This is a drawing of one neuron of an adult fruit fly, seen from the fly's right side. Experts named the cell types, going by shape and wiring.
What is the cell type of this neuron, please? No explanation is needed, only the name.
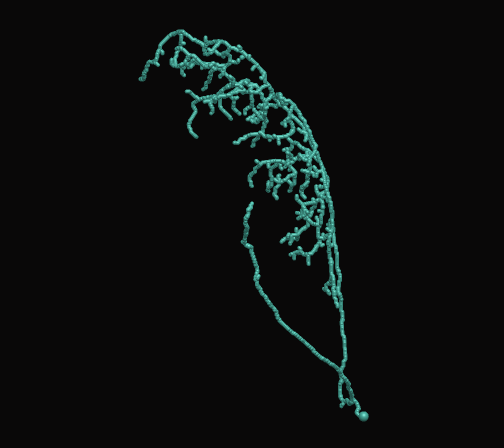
MeVP4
